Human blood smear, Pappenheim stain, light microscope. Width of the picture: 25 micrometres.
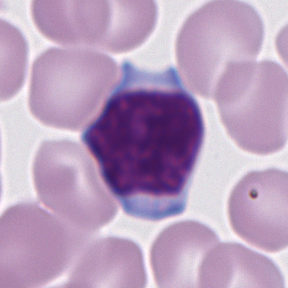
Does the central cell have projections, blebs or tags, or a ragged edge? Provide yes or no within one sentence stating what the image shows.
Yes, the outline of the cell is rough.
